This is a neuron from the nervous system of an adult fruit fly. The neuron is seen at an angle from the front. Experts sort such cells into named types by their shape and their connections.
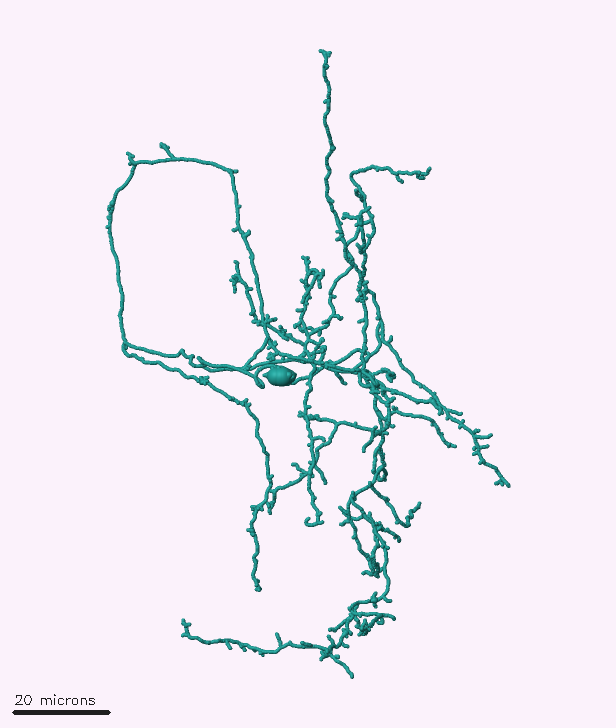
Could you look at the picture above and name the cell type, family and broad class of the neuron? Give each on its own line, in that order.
CB3287b
hemilineage VLPl&d1_dorsal
central-brain intrinsic neuron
